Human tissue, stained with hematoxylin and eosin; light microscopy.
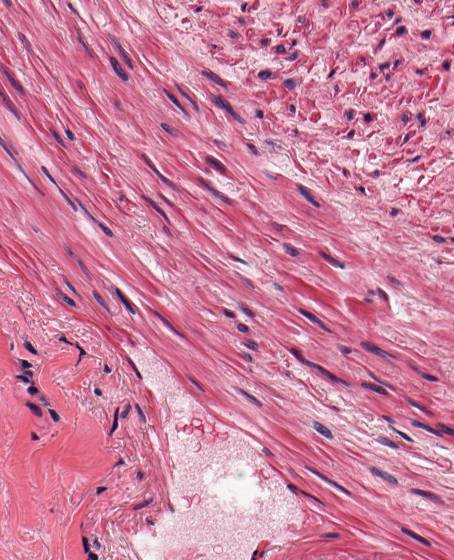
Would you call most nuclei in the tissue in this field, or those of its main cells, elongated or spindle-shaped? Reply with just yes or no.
Yes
